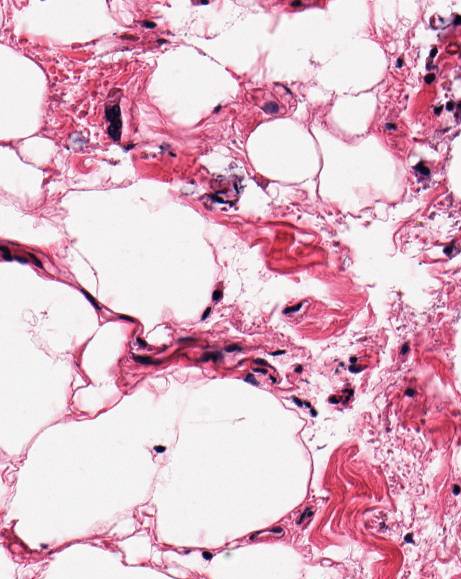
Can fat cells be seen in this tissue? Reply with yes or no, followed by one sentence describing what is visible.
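Yes. Large empty fat-cell vacuoles fill most of the left and central parts of the field.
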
